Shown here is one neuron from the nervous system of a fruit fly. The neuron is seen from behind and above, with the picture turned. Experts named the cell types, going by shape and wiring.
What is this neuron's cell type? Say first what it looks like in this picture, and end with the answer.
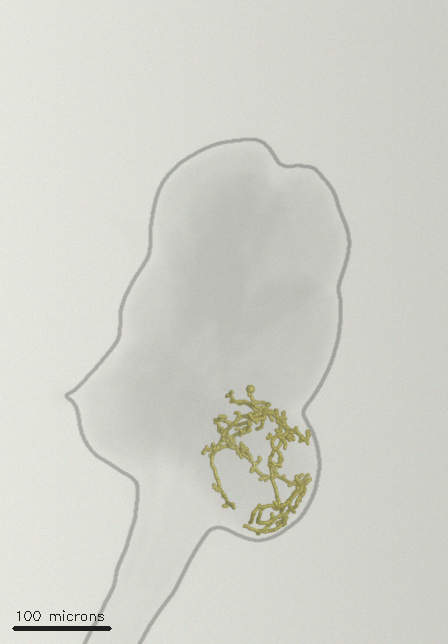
It is in the nerve cord and does not reach the brain. The cell body is in the middle of the picture. From top to bottom in the picture it spans about 150 microns. Its broad class is nerve-cord intrinsic neuron. Its cell type is IN04B086.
